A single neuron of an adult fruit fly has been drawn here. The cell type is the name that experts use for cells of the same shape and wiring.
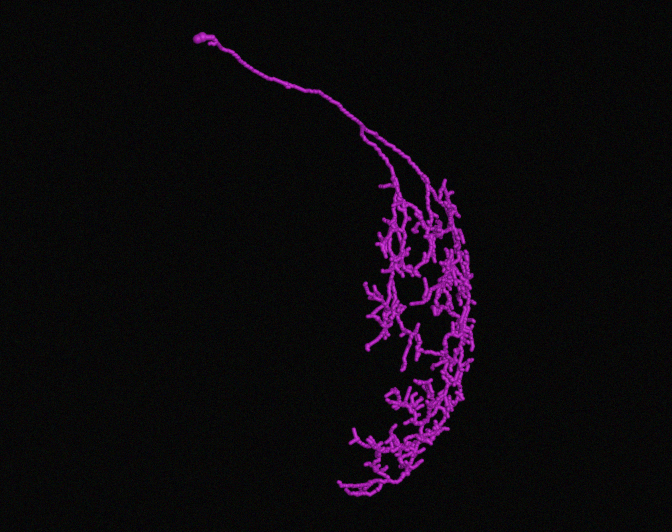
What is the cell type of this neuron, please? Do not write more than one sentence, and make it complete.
By its cell type, the neuron is Cm17.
